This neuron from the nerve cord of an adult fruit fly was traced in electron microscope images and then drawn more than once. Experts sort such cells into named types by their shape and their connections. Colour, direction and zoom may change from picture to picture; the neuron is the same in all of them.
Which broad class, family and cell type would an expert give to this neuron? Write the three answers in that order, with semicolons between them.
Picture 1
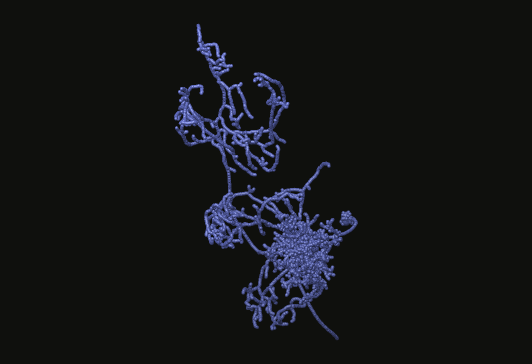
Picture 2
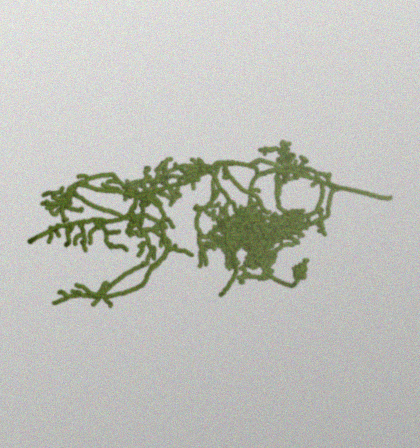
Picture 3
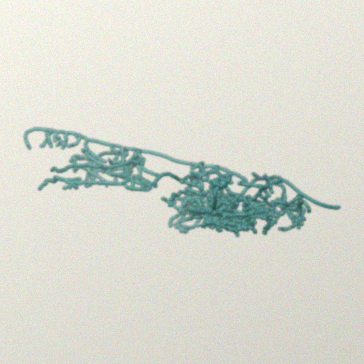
ascending neuron; hemilineage 19B; AN19B001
